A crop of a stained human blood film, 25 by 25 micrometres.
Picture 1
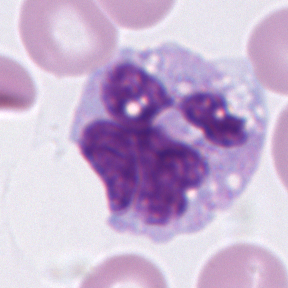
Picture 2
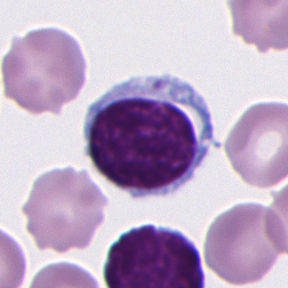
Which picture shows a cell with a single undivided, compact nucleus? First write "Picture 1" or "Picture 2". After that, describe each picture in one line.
Picture 2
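In picture 1: The larger nuclear piece lies in the left and lower part of the cell, and the smaller piece lies at the upper right.
In picture 2: The nucleus is round to slightly oval with no indentation.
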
